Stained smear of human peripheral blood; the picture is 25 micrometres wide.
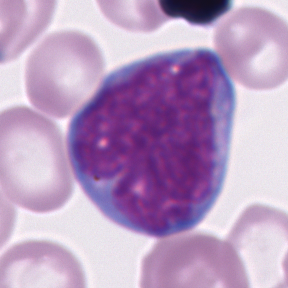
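Myeloblast, central cell, peripheral blood smear. Nucleus: single unlobed mass. Cytoplasmic rim widest at lower left. No granules in cytoplasm; no vacuoles.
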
